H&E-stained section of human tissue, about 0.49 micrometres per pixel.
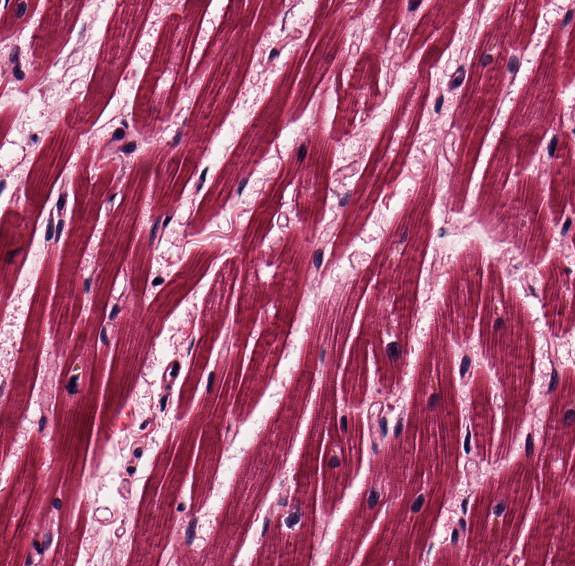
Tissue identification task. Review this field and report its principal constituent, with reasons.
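Myocardium fills this field, with fibres running in parallel from lower left to upper right. Several branch and join their neighbours, so you get a network rather than separate straight cylinders.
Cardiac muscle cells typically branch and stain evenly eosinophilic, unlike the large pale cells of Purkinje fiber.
Here the cytoplasm is deeply eosinophilic with fine striations.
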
